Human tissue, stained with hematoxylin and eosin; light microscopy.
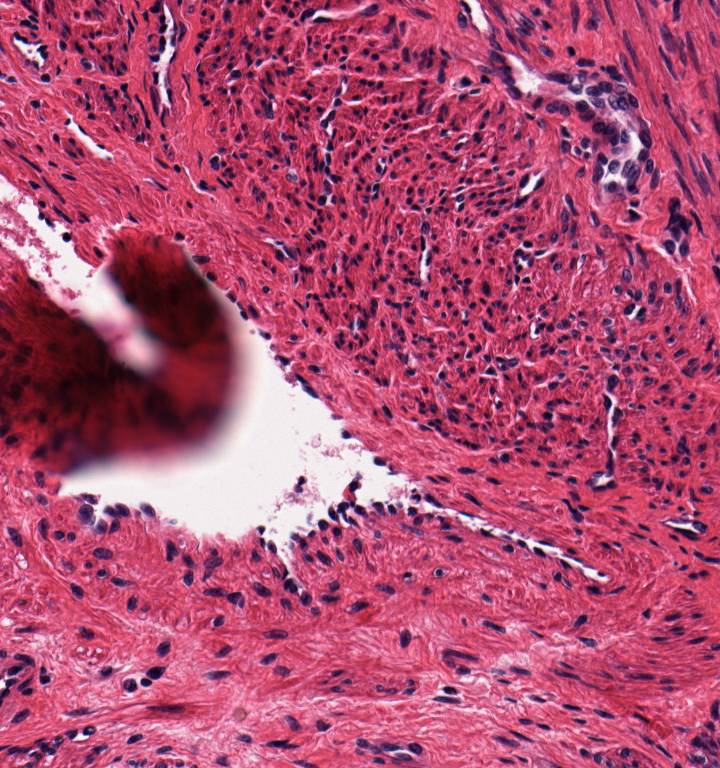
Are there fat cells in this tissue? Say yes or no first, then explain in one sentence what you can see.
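No. No fat cells are present in the field.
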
